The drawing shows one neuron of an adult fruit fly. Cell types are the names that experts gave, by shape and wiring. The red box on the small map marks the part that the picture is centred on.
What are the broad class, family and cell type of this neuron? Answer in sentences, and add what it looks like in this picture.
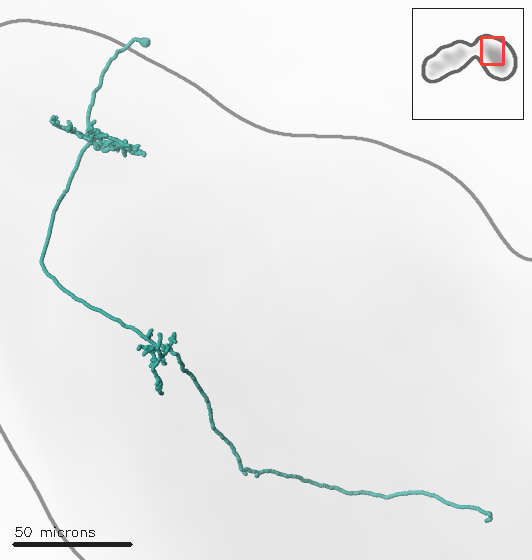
This is a visual projection neuron. Its family is MeTu. The cell type is MeTu4f. From top to bottom in the picture it spans about 200 microns. In this view it is about as wide as it is tall.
